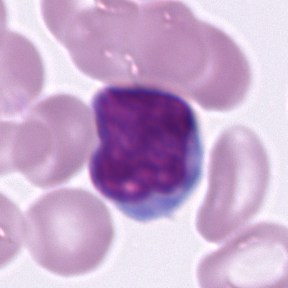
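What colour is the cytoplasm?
Pale blue.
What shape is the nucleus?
A single unlobed mass with a roughly squarish outline.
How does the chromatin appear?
Dark purple and coarsely clumped.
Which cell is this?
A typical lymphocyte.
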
